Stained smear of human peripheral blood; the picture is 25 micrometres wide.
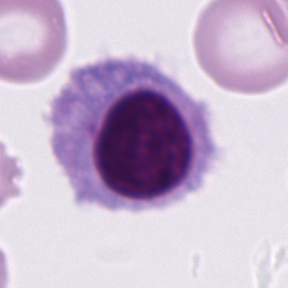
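Hairy cell, centre of a stained peripheral blood smear. Border ragged, with many fine, short projections all round. Nucleus shows no nucleoli; its outline has no notch or fold. Cytoplasm without distinct coarse granules.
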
